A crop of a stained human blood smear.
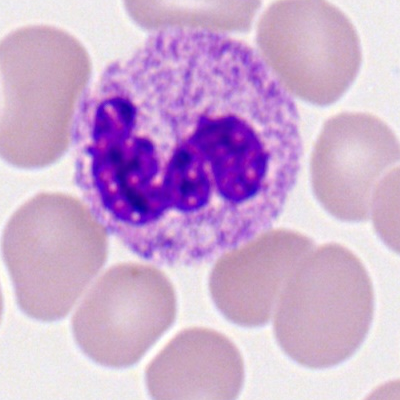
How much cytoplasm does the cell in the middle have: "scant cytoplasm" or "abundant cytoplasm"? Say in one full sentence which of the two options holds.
Its cytoplasm is plentiful around the nucleus.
